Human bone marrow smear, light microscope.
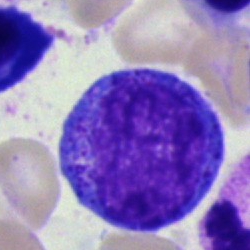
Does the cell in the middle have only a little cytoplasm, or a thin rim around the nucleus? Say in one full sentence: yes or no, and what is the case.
Yes, its nucleus fills most of the cell.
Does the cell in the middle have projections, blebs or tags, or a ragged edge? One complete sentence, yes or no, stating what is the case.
No, it is a smooth edge, not a rough one, that bounds the cell.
